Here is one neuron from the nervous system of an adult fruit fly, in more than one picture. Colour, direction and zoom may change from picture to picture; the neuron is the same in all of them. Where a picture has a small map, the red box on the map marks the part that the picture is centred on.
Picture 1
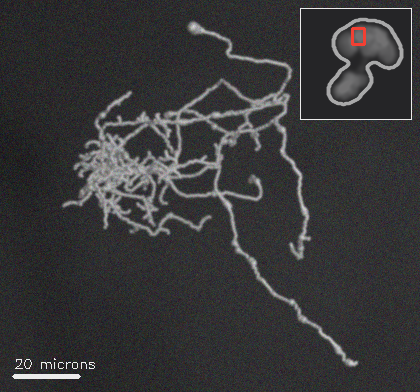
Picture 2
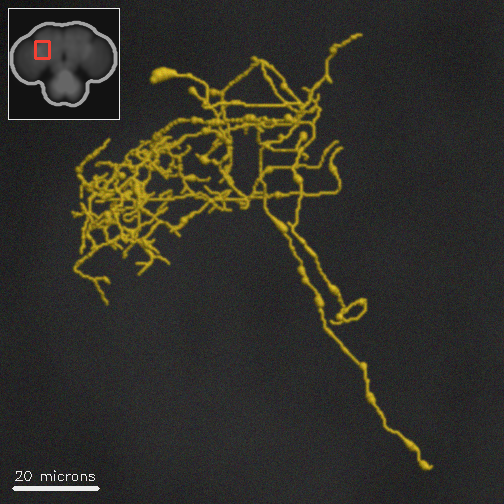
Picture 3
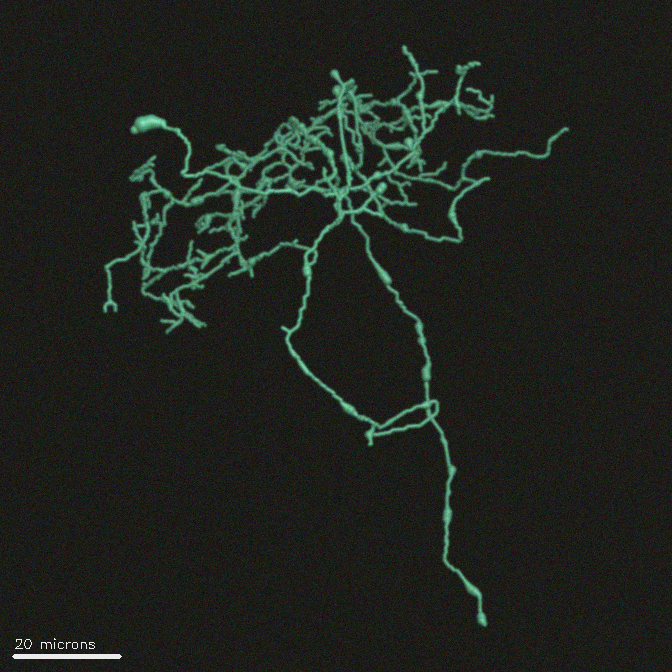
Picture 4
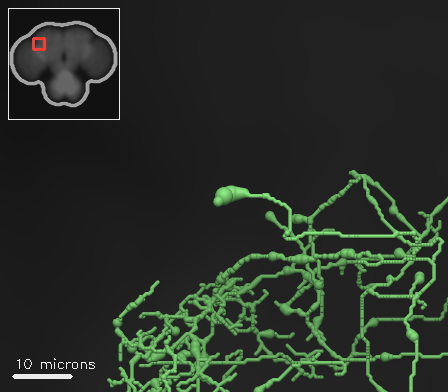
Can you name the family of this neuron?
hemilineage VLPl&d1_dorsal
